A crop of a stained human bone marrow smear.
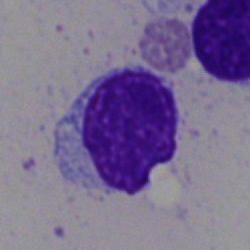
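Lymphocyte: chromatin first, stained deep purple throughout the nucleus. Cytoplasm next, pale greyish blue and lying mainly on the left side of the nucleus. Last, the outer edge of that cytoplasm on the left, which is ragged and indistinct.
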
